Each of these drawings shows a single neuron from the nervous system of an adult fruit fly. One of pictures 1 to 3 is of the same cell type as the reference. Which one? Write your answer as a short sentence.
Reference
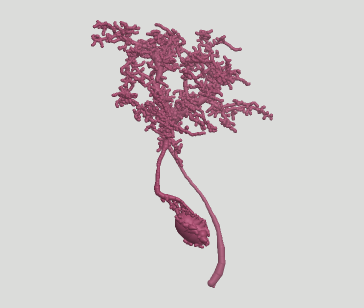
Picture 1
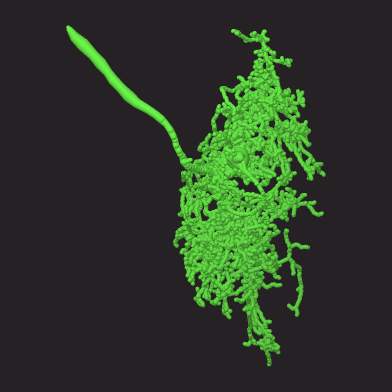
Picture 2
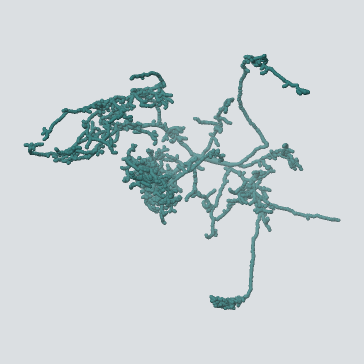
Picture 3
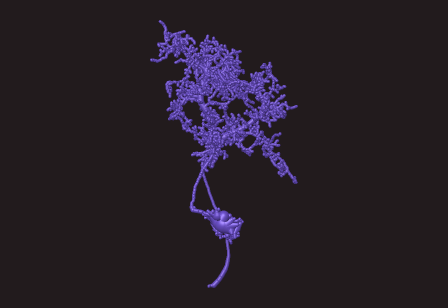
Picture 3 shows a neuron of the same cell type.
